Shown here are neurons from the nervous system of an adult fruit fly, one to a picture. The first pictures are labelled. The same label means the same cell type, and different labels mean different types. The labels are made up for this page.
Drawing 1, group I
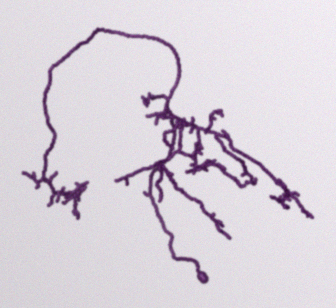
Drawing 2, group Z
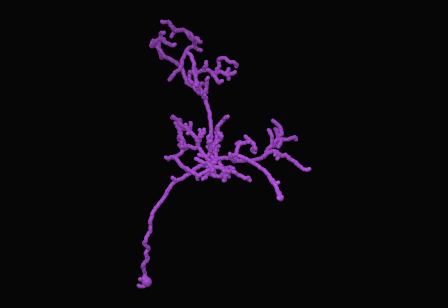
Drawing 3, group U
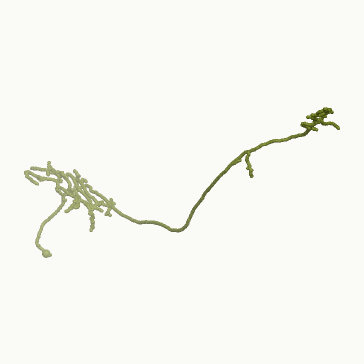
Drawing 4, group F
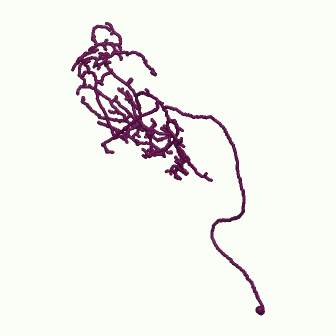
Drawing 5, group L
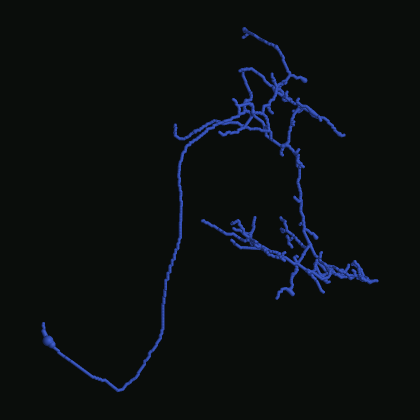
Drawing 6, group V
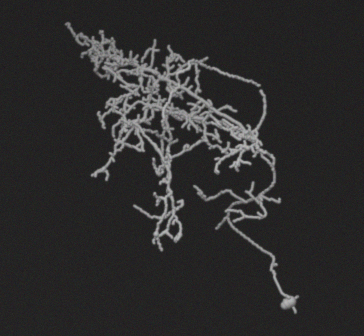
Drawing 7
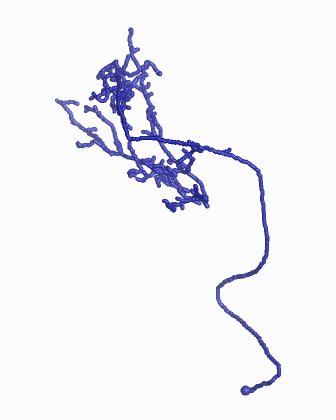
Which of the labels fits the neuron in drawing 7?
group F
